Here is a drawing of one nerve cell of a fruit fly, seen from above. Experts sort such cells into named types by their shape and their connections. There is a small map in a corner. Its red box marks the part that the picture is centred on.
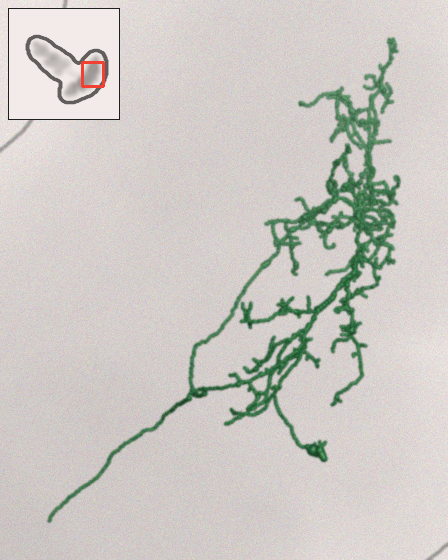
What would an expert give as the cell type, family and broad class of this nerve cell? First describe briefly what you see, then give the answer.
It lies in the brain. Dozens of branch ends can be seen. Its cell type is SIP100m. Its family is hemilineage SMPad1. This is a central-brain intrinsic neuron.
